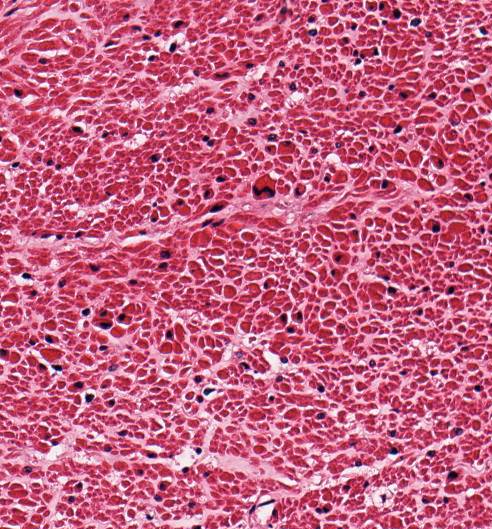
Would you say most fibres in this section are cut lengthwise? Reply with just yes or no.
No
